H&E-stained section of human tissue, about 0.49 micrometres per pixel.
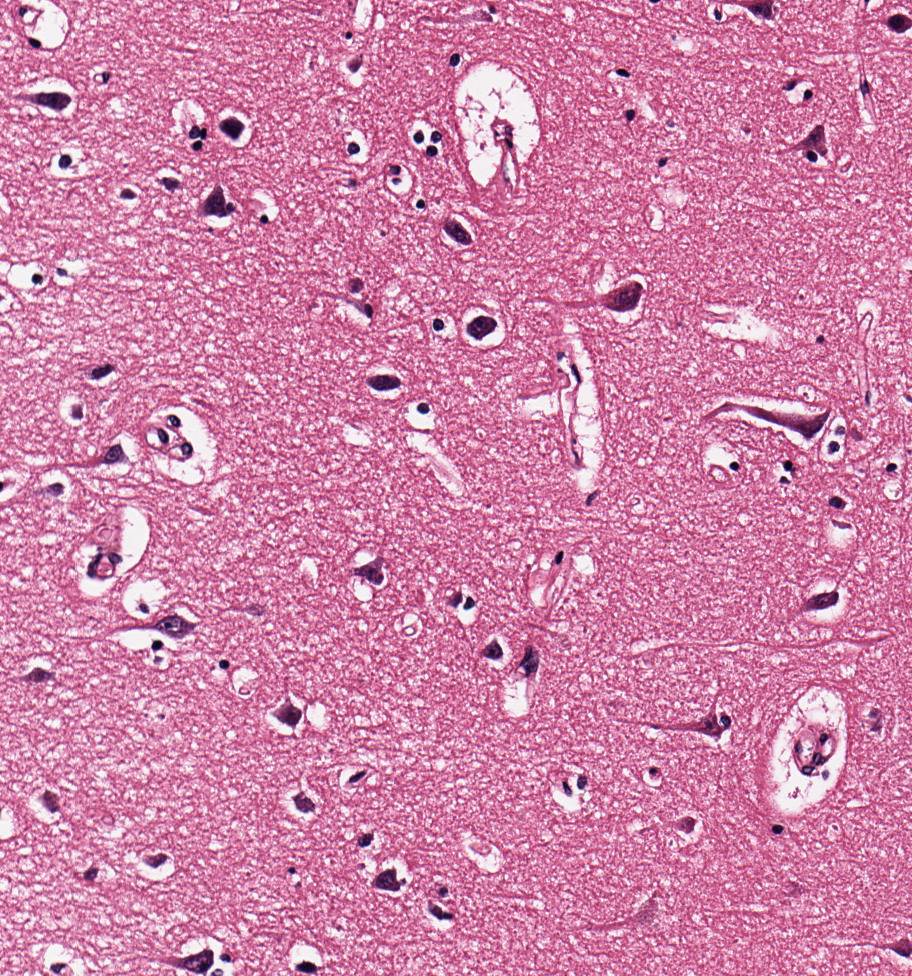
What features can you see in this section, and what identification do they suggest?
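First, distribution: cells lie singly and fairly evenly over a uniform pink background. Next, structures: no epithelium, glands or tubules anywhere. Then cell types: many small, round, dark nuclei with little visible cytoplasm sit among larger cells. Vessels: thin-walled, in wide clear spaces. Name: cerebral cortex.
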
